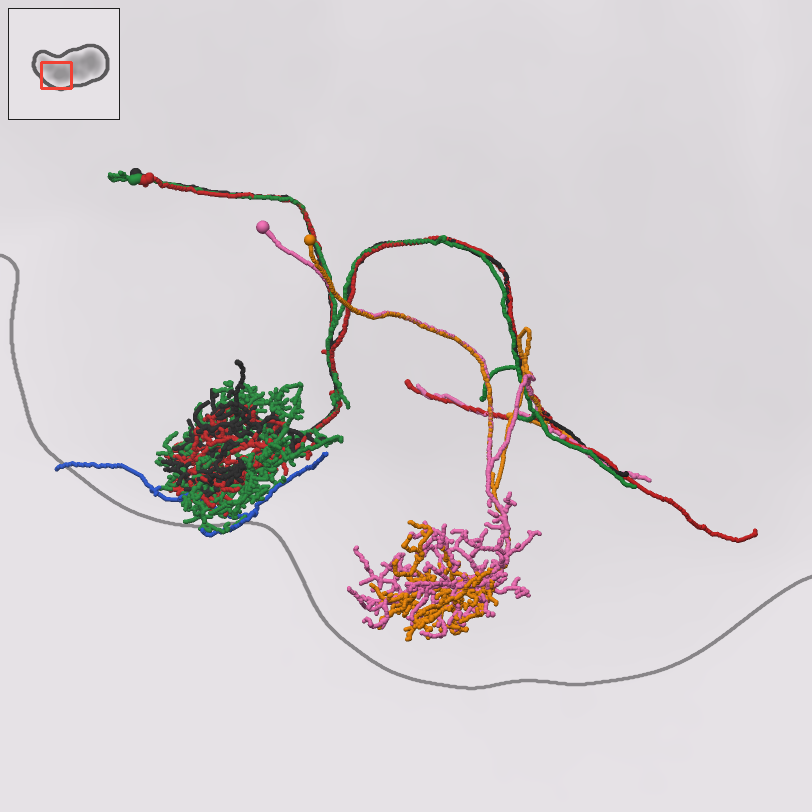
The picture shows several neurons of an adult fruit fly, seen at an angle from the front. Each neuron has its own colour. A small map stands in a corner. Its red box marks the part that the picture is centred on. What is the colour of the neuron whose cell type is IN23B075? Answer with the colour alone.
black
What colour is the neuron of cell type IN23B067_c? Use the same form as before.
green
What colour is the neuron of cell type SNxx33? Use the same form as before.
blue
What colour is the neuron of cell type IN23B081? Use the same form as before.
orange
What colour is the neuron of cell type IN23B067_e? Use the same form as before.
red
